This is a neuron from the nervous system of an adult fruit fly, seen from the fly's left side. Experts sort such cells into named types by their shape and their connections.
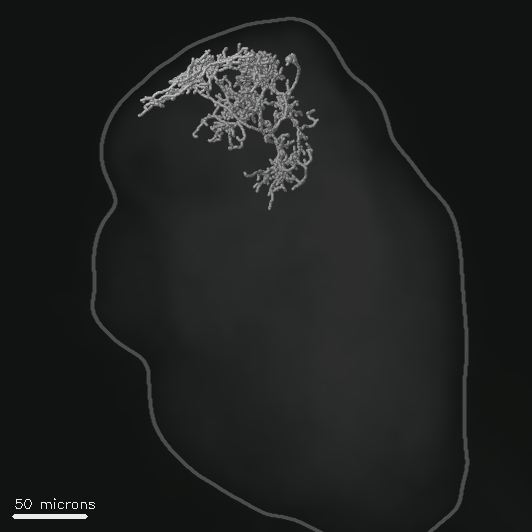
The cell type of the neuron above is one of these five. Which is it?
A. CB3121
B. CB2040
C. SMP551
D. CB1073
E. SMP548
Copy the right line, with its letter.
C. SMP551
